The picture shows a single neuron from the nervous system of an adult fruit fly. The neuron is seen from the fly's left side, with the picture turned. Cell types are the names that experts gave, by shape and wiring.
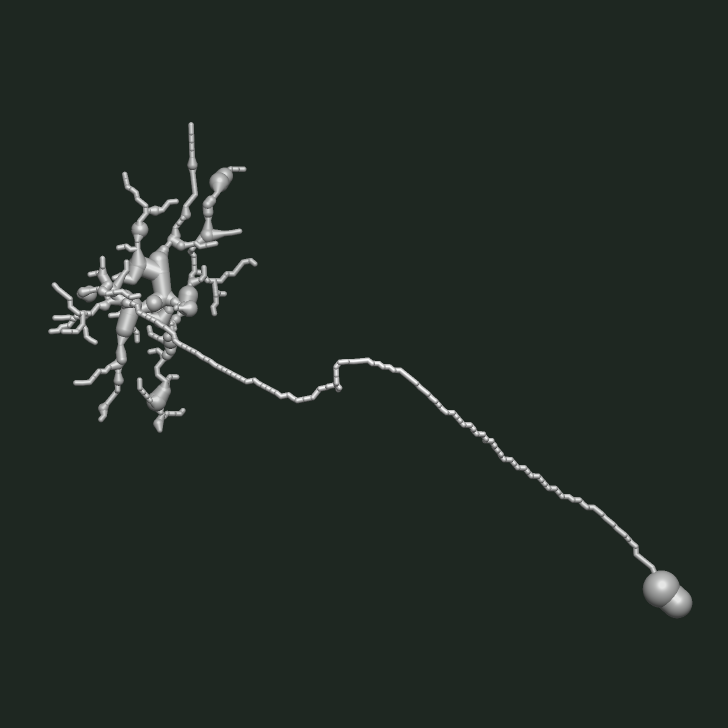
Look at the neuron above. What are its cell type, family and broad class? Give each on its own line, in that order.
Dm8b
Dm
optic-lobe intrinsic neuron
